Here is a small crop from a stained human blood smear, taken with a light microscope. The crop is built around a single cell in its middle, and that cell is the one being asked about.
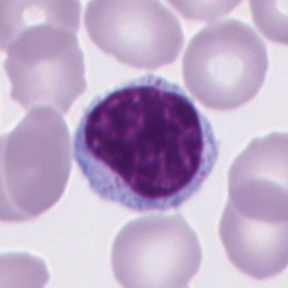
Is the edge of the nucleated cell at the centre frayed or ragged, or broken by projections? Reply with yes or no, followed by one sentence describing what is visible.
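Yes. The cell's outer edge is finely ragged rather than smooth.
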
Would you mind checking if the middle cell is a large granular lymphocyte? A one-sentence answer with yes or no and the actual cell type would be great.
No, the central cell isn't a large granular lymphocyte, but a typical lymphocyte.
